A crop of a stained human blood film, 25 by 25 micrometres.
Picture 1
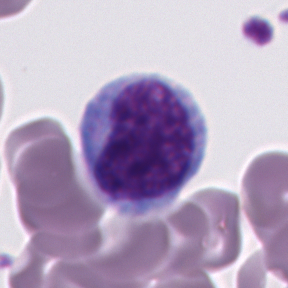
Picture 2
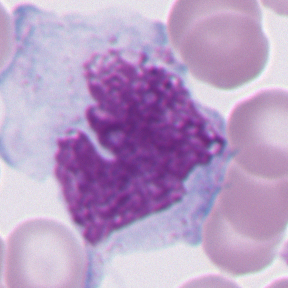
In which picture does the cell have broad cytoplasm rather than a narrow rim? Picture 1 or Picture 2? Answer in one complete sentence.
Picture 2 contains a cell with a broad area of cytoplasm.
